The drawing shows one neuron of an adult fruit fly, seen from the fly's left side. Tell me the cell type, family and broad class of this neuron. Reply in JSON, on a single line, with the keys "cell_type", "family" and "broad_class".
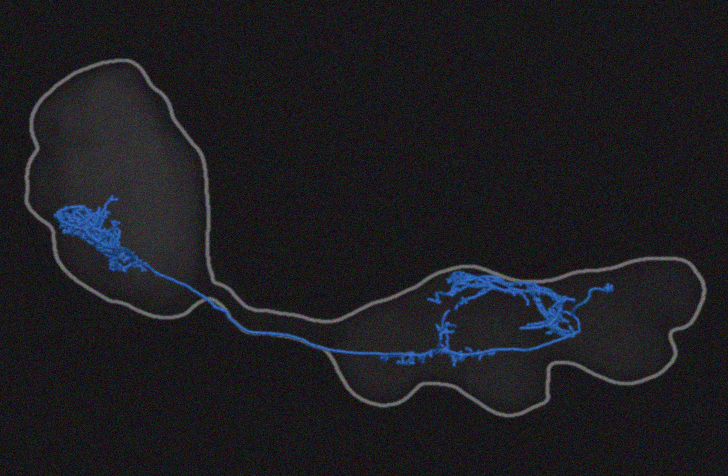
{"cell_type": "AN17B002", "family": "hemilineage 17B", "broad_class": "ascending neuron"}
